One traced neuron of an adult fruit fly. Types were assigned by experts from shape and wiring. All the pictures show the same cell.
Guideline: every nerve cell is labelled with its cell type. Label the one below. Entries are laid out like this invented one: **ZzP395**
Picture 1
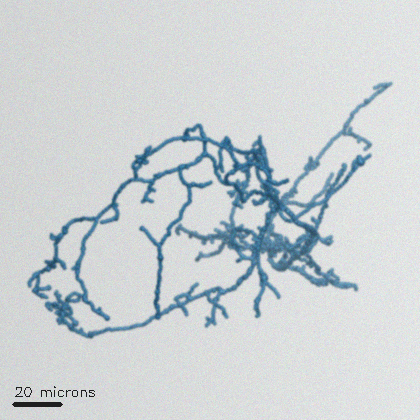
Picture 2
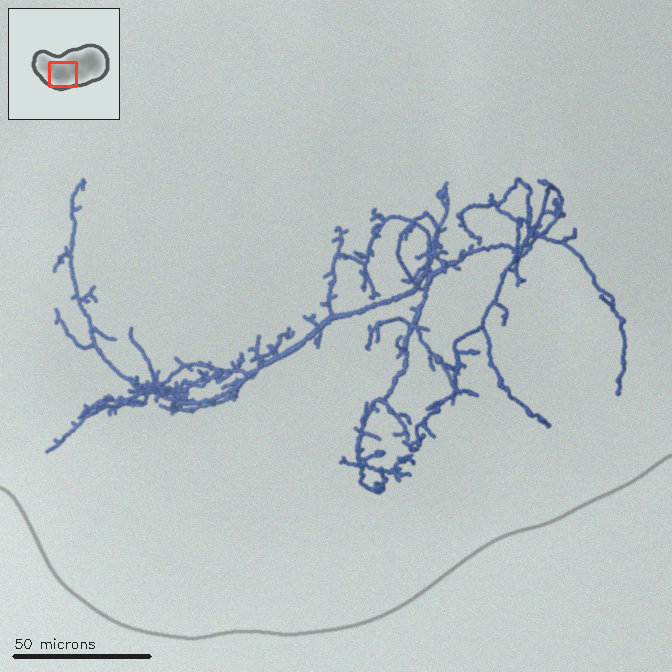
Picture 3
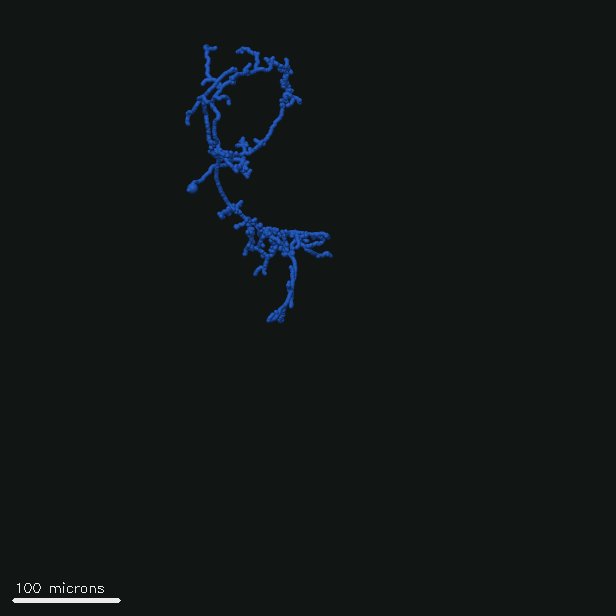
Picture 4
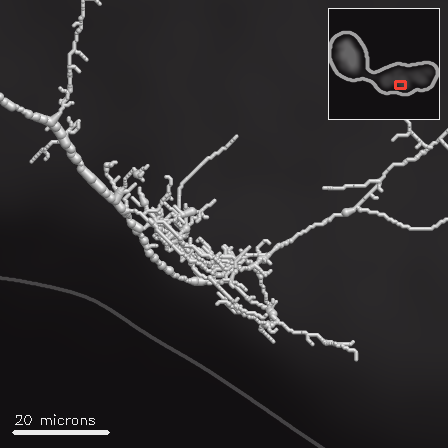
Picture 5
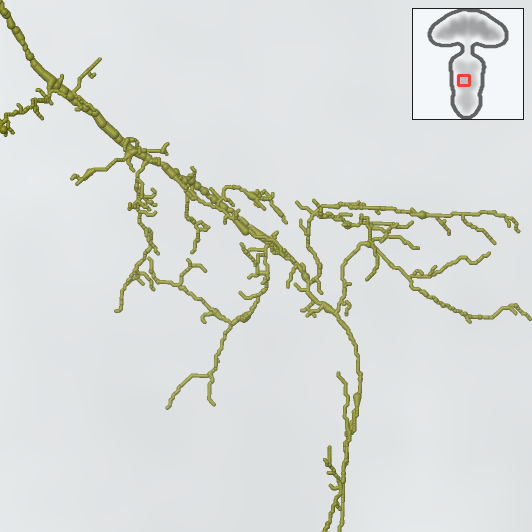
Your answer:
**IN03A029**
